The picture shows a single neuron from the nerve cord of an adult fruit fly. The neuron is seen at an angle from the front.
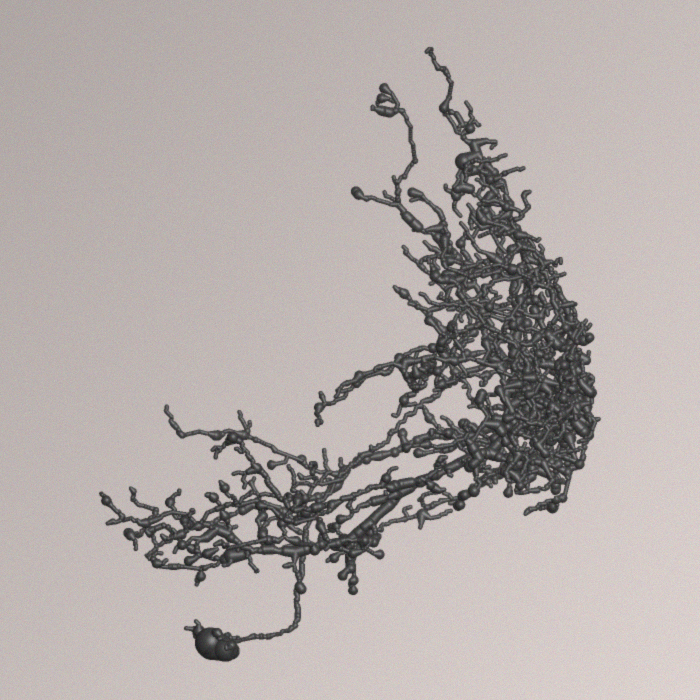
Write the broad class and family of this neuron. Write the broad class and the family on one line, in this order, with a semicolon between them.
nerve-cord intrinsic neuron; hemilineage 13A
